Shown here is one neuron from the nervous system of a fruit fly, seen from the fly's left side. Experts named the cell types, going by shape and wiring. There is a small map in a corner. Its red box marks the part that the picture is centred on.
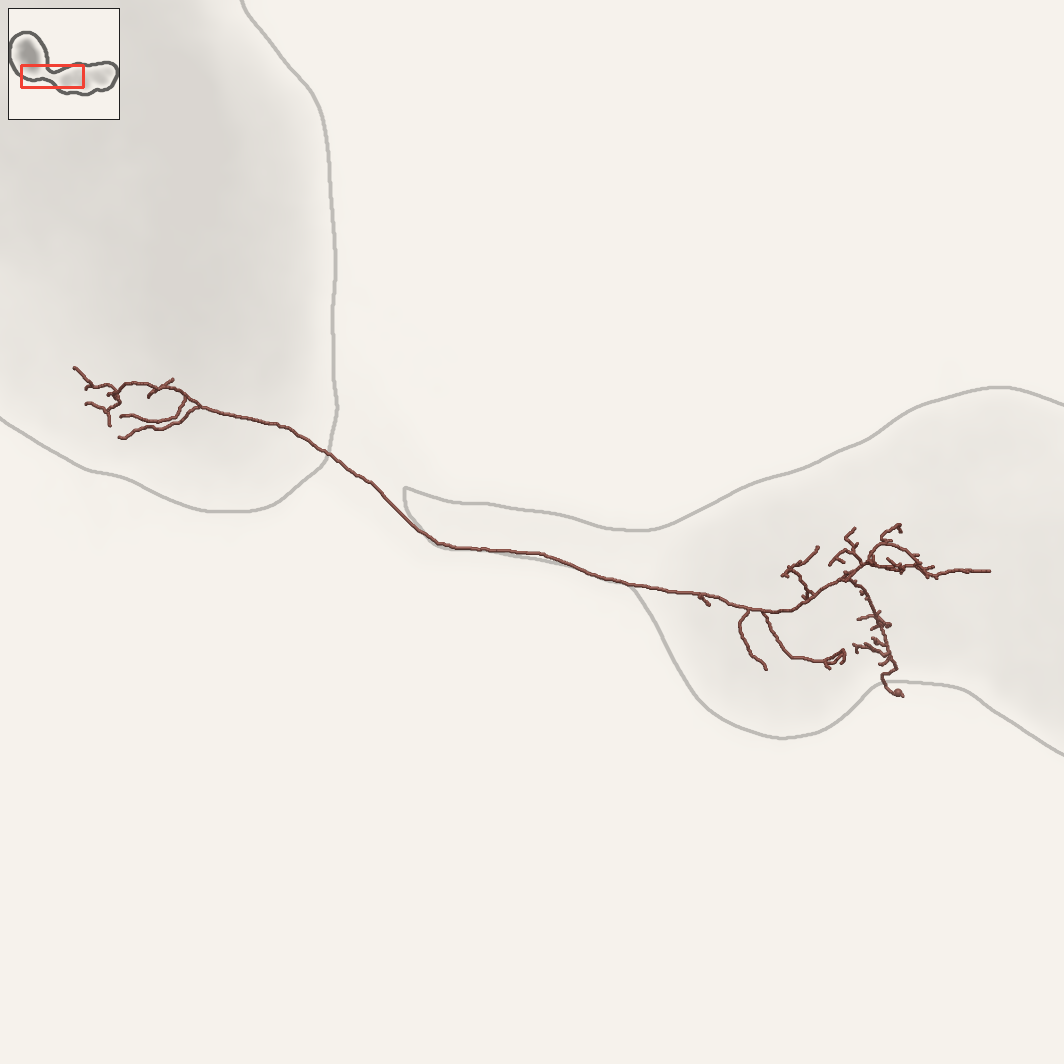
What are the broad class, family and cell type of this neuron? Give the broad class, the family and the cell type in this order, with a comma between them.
ascending neuron, hemilineage 12B, AN12B080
